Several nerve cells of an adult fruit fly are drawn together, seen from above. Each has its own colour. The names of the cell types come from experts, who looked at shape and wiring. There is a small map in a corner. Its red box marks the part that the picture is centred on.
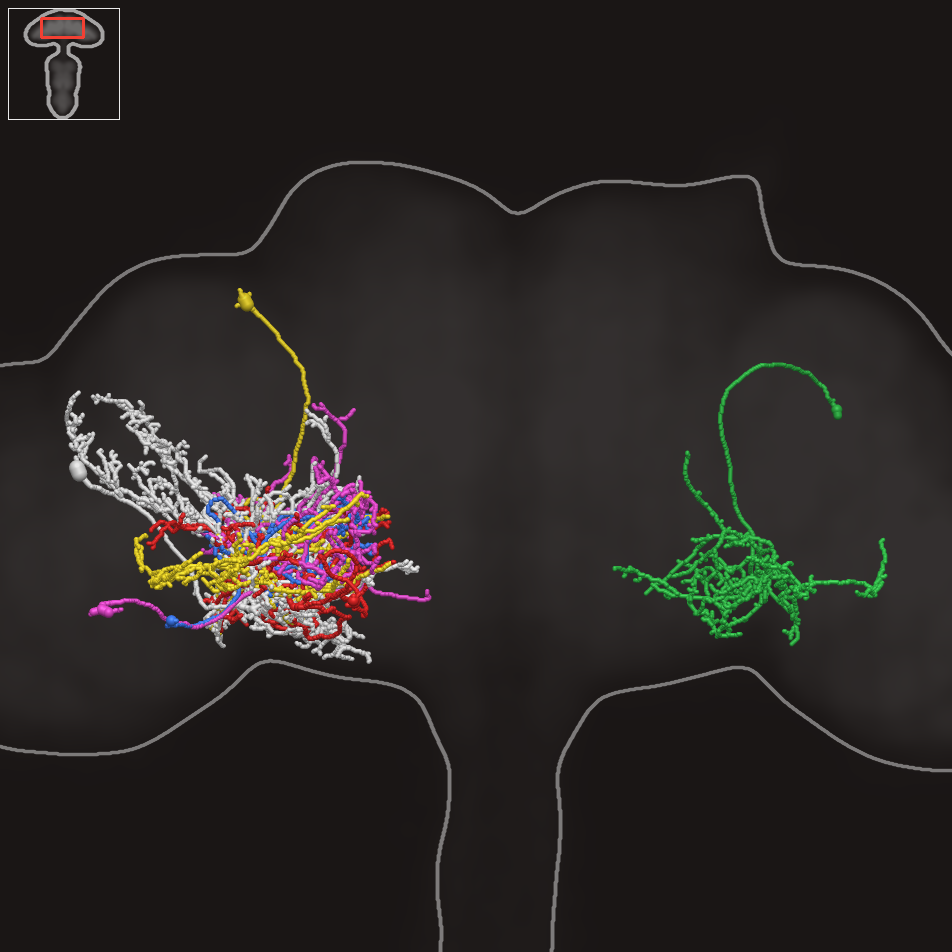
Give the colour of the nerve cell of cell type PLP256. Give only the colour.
white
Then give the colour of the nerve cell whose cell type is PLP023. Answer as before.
green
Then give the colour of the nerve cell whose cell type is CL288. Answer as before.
magenta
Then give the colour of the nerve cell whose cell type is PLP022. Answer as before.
yellow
